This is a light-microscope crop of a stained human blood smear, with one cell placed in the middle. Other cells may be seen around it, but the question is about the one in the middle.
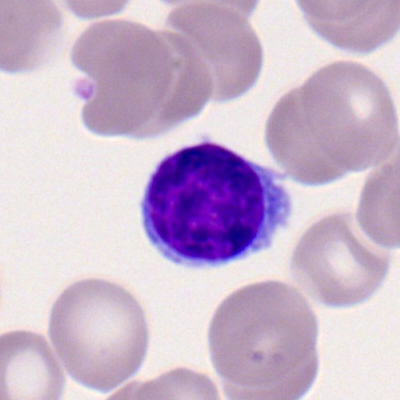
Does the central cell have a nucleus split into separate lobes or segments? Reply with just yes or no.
No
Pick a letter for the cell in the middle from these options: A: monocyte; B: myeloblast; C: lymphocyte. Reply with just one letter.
C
